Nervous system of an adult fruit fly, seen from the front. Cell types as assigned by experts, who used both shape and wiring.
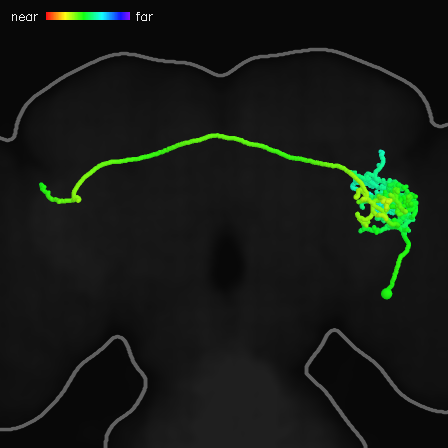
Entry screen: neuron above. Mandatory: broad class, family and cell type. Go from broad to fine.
central-brain intrinsic neuron; hemilineage VLPl&p1_lateral; CB0282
